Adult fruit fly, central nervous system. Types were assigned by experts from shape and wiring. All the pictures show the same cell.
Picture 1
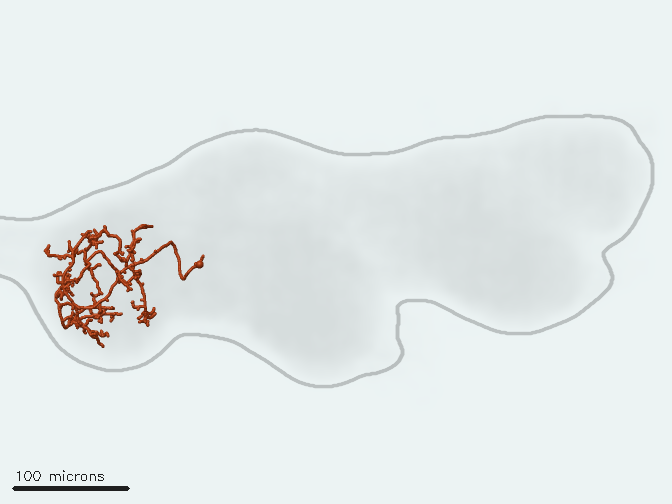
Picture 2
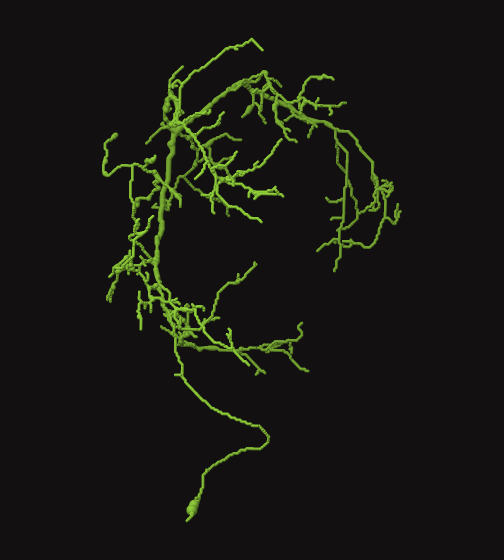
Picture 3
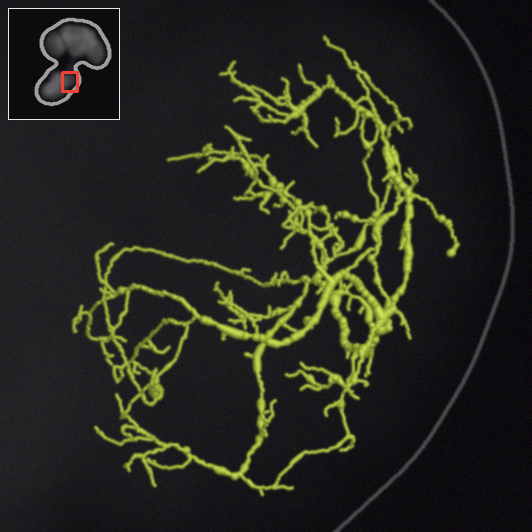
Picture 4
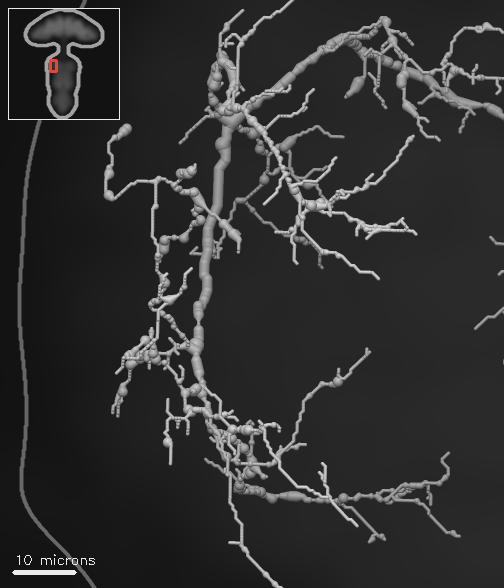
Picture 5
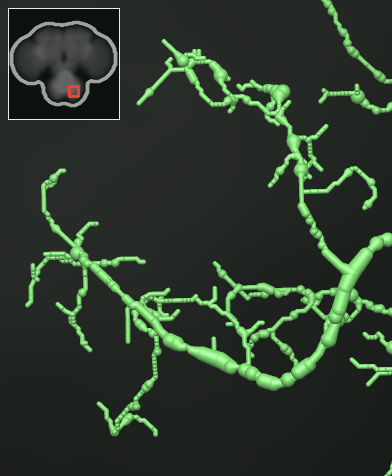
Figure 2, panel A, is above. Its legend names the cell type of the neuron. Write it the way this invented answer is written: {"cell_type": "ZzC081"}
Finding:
{"cell_type": "IN03A039"}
